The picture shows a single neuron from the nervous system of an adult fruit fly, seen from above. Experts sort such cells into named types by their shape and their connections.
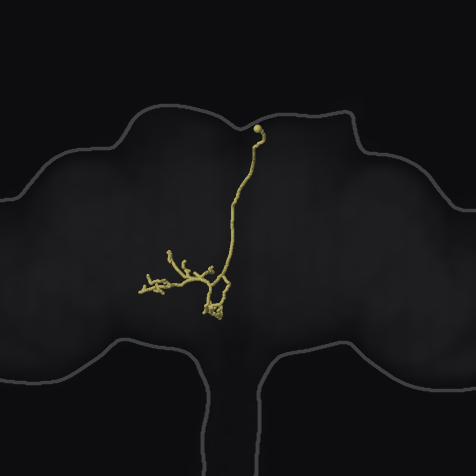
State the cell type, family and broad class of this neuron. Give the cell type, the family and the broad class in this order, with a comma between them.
AMMC002, hemilineage WEDd2, central-brain intrinsic neuron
